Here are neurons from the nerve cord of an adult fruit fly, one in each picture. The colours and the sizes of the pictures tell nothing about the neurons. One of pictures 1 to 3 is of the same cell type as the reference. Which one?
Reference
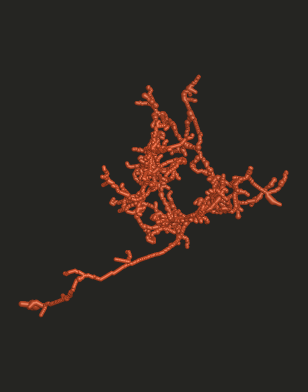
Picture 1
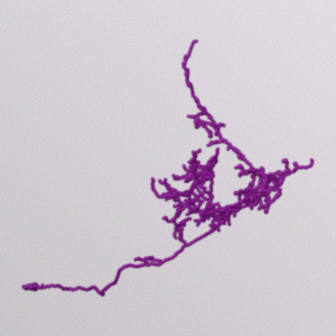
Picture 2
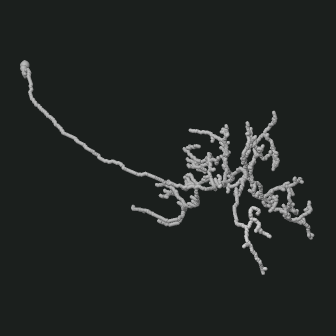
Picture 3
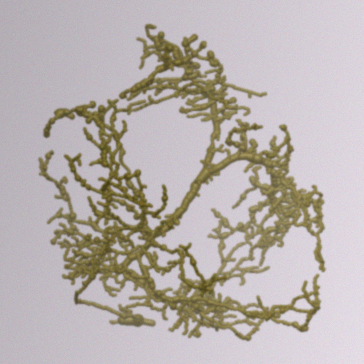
Picture 1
